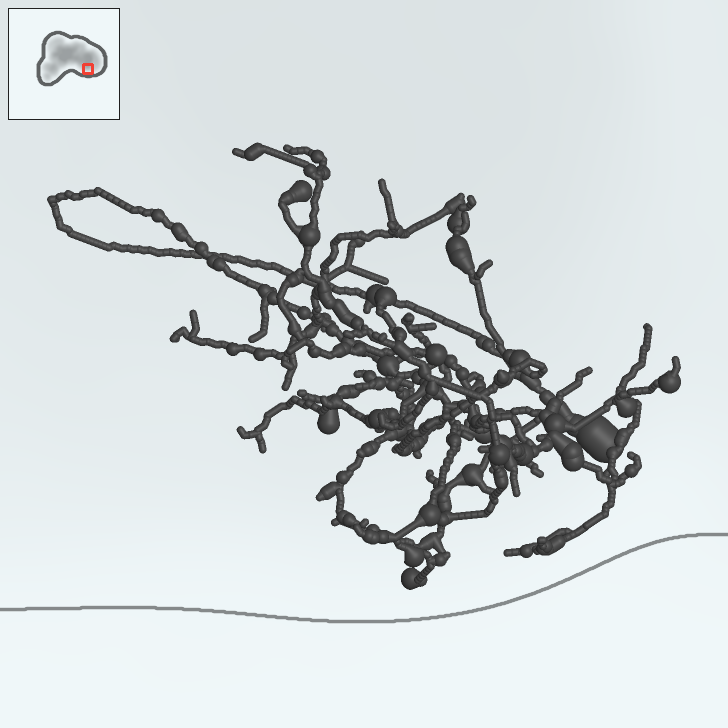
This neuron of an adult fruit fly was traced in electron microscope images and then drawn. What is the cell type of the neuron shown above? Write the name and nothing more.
CB2790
